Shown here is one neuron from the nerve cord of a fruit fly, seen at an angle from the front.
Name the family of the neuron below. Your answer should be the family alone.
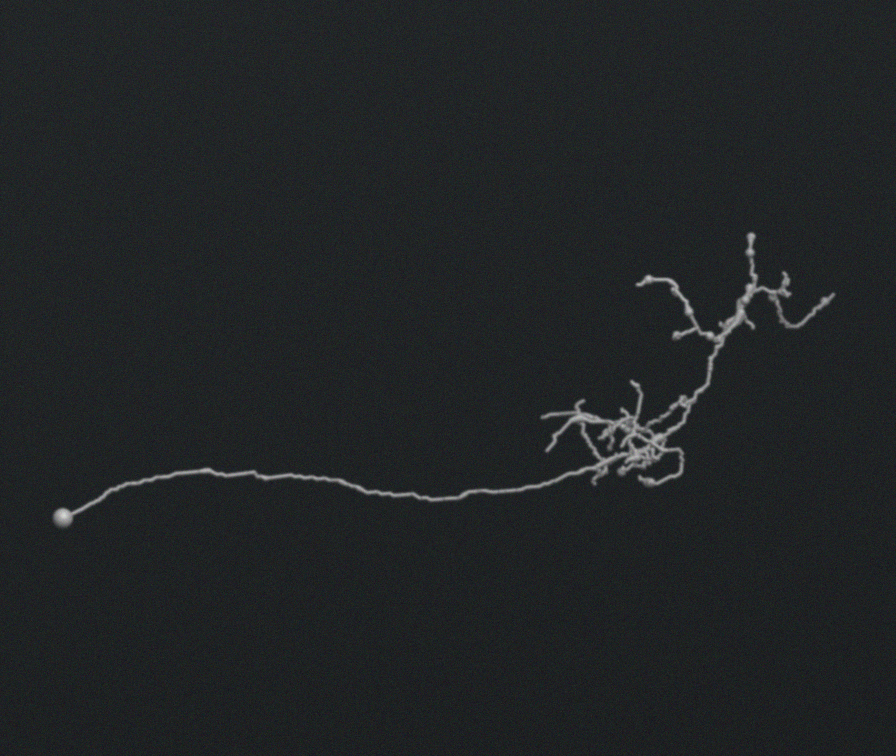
hemilineage 13B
